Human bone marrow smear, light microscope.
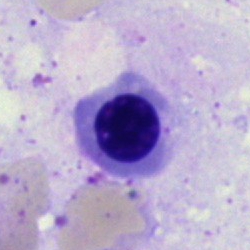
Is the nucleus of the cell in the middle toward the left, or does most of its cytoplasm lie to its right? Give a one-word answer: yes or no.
No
